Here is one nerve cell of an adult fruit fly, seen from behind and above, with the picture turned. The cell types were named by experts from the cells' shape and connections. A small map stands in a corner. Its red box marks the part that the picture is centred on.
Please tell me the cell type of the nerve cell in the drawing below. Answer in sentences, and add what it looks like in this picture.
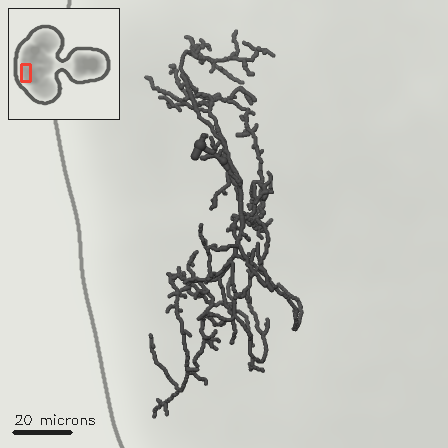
Its cell type is SMP532_a. It is a central-brain intrinsic neuron. From top to bottom in the picture it spans about 140 microns. The picture shows dozens of branch ends.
